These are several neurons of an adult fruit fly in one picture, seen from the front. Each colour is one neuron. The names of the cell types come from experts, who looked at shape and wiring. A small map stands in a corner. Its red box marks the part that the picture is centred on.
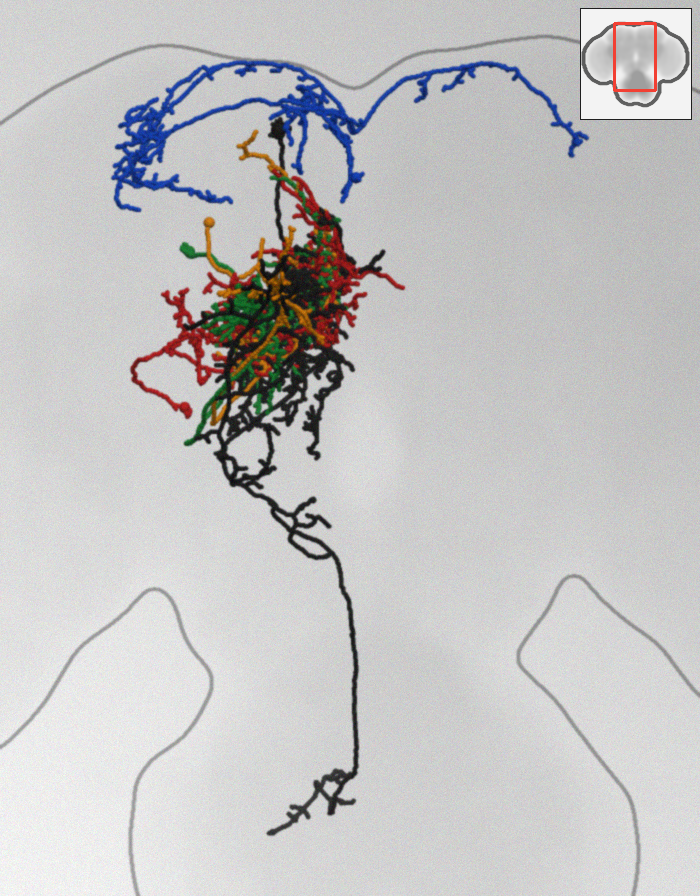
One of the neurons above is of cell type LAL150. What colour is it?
orange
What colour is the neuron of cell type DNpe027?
black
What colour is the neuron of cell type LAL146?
green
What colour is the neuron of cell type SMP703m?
blue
